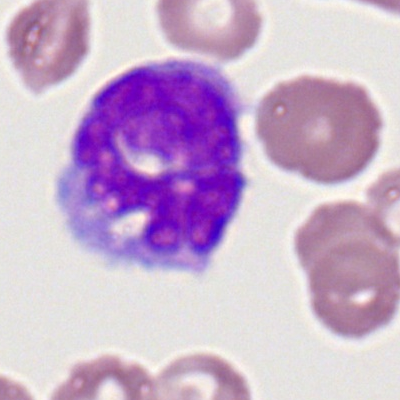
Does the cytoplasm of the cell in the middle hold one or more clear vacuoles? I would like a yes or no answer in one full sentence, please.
Yes, what the cytoplasm of this cell holds is one or more clear vacuoles.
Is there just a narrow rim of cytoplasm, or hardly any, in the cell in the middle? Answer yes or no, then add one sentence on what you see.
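Yes. A scant rim of pale blue cytoplasm shows mainly at the lower left.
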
